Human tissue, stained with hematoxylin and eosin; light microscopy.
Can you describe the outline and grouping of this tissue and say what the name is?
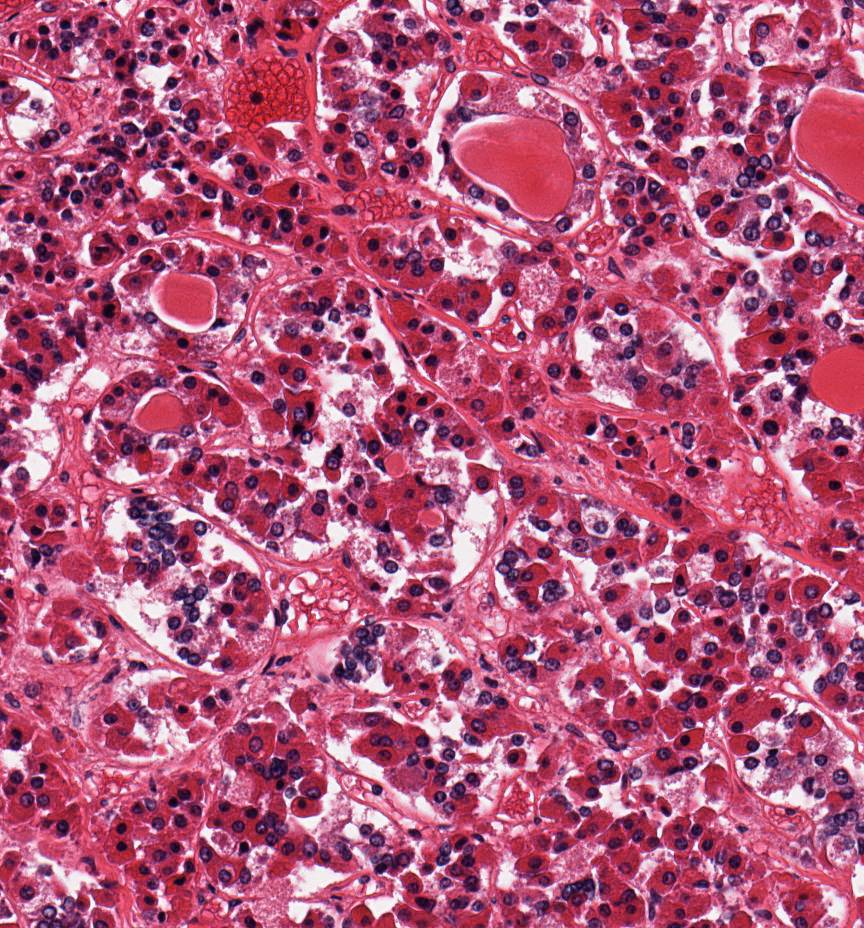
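Rounded nests and cords of cells are divided by thin pink fibrous septa. Nuclei are small, round, dark, mostly one to a cell. Scattered among red cells are cells with pale, finely granular to vacuolated cytoplasm. Round spaces of smooth homogeneous pink material lie mainly in the upper half and at the side edges. This is pituitary.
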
